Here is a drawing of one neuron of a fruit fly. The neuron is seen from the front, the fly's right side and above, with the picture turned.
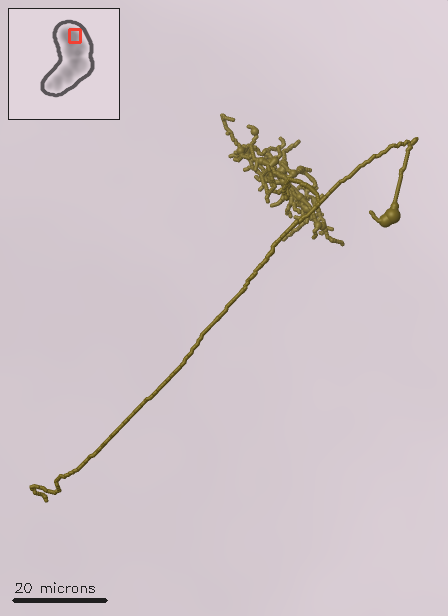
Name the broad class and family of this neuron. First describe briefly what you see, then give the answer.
From left to right in the picture it spans about 85 microns. In this view it is about as wide as it is tall. Its broad class is optic-lobe intrinsic neuron. Its family is MeLo.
